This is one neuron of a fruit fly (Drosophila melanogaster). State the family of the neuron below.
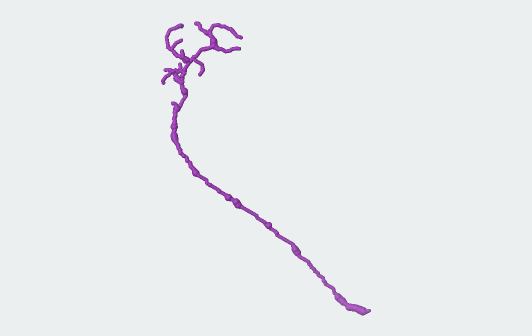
class gustatory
